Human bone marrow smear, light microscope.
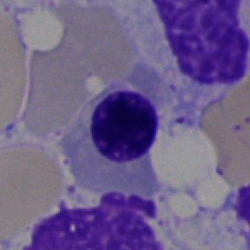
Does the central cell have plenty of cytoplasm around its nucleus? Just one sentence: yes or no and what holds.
Yes, the cytoplasm forms a broad area around its nucleus.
